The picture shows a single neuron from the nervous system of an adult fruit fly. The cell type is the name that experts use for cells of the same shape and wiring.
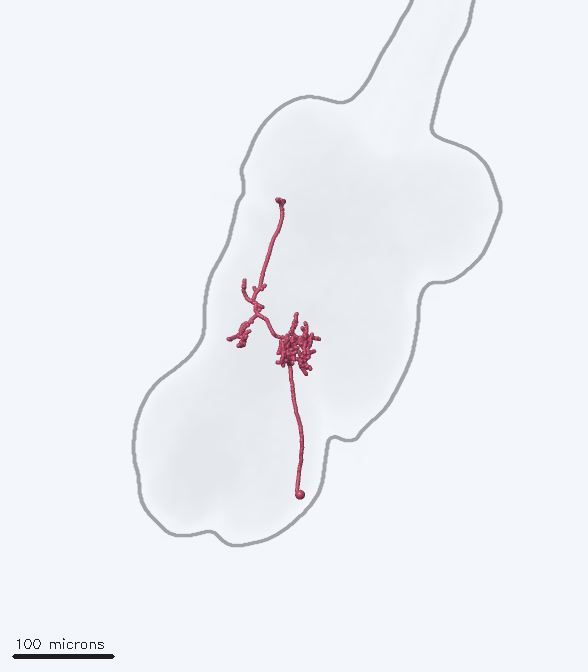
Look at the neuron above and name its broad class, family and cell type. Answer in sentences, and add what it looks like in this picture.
This is a nerve-cord intrinsic neuron. The family is hemilineage 07B. The cell type is IN07B075. It is in the nerve cord and does not reach the brain. The cell body is at the bottom of the picture. From top to bottom in the picture it spans about 300 microns.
